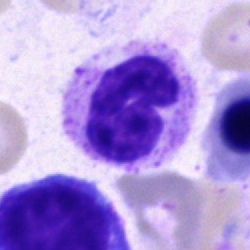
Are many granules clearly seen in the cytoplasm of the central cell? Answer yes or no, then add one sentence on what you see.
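Yes. Fine purple granules are scattered through the cytoplasm.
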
